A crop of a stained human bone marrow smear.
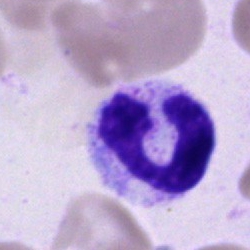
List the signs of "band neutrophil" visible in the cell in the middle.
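The nucleus is bent into a horseshoe whose opening faces upward.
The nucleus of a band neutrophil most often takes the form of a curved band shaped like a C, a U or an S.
This horseshoe matches the U form and so goes with a band neutrophil.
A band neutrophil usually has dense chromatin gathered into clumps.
Here the chromatin is dense and dark purple, which agrees with that. Fine, small purplish granules lie in the cytoplasm.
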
